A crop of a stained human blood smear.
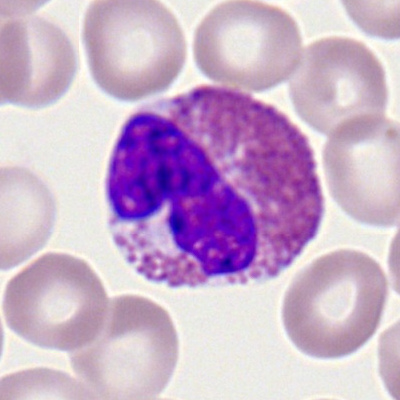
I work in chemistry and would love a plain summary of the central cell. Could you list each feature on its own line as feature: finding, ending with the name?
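Nucleus: two lobes
Position: nucleus toward the left side of the cell
Cytoplasm: packed with coarse granules
Granule colour: reddish-pink
Cell type: eosinophil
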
